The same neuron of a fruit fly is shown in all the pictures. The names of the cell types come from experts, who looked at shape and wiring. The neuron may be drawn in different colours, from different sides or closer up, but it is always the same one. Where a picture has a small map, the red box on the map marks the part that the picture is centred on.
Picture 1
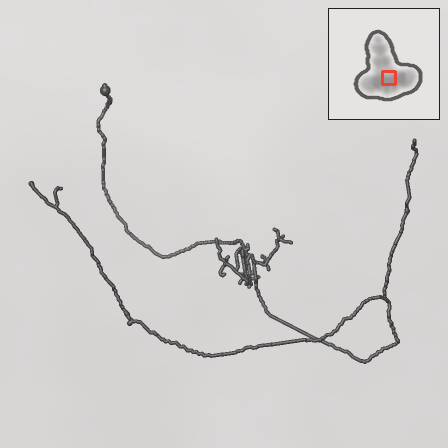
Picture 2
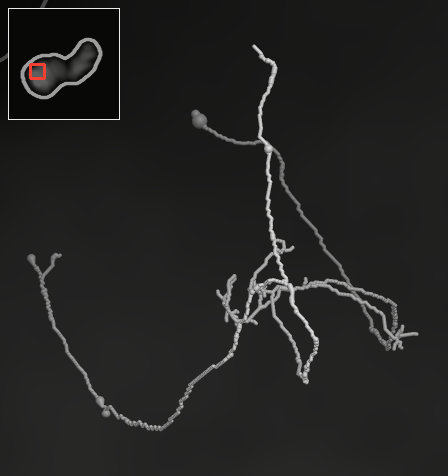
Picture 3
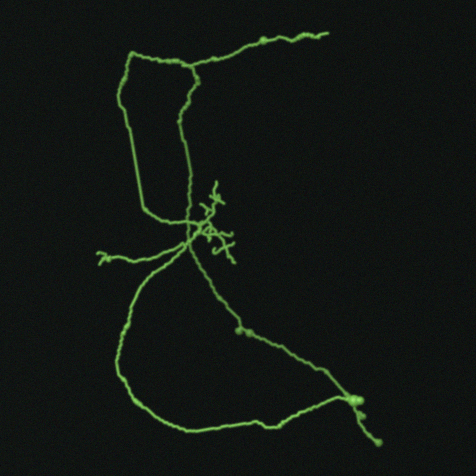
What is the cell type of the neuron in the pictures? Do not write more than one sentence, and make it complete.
Belonging to the cell type FS3_d is this neuron.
